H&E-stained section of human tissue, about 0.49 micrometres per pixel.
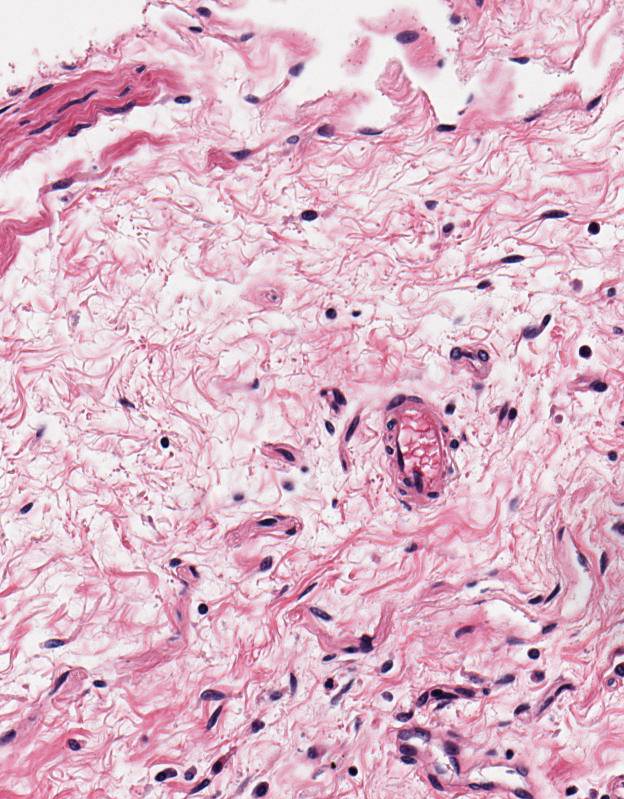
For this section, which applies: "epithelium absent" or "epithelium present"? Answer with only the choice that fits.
Epithelium absent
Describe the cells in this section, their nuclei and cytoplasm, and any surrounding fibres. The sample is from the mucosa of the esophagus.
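First, the fibres: thin, wavy, loosely arranged and pink, they fill most of the field. Next, the nuclei: many of those scattered among the fibres are dark and spindle-shaped, and they are more numerous toward the bottom of the field than in the upper middle. Last, a denser, more deeply pink band of fibres crosses the upper left corner diagonally.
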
